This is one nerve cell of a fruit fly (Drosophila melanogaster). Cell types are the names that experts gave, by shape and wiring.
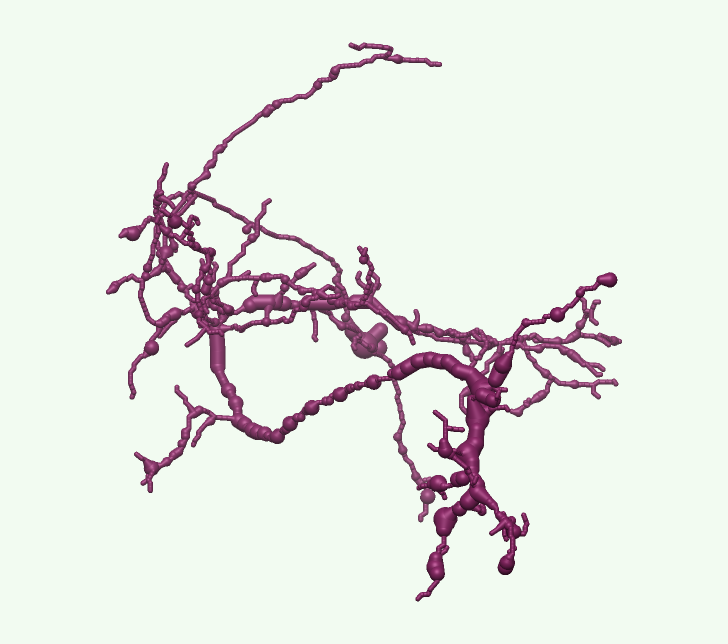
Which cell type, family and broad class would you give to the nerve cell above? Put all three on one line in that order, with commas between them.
IN19A084, hemilineage 19A, nerve-cord intrinsic neuron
